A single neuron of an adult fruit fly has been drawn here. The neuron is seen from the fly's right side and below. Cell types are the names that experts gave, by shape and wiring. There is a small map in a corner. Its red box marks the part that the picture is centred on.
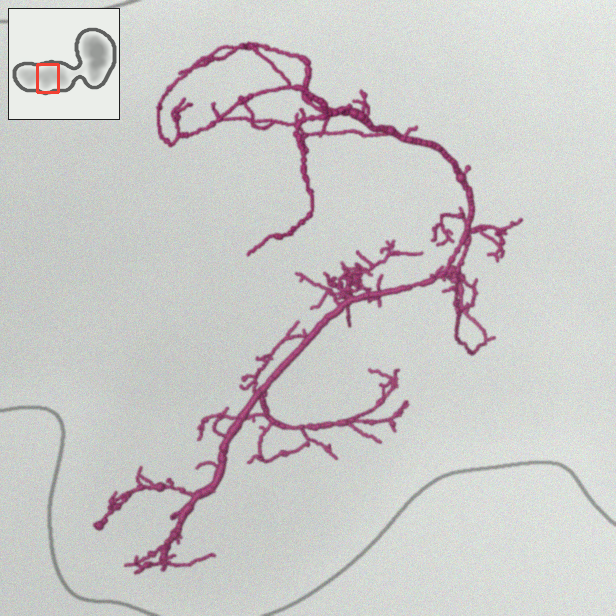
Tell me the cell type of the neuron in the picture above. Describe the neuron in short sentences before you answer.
The picture shows dozens of branch ends. In this view it is about as wide as it is tall. This is a nerve-cord intrinsic neuron. Its cell type is GFC2.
